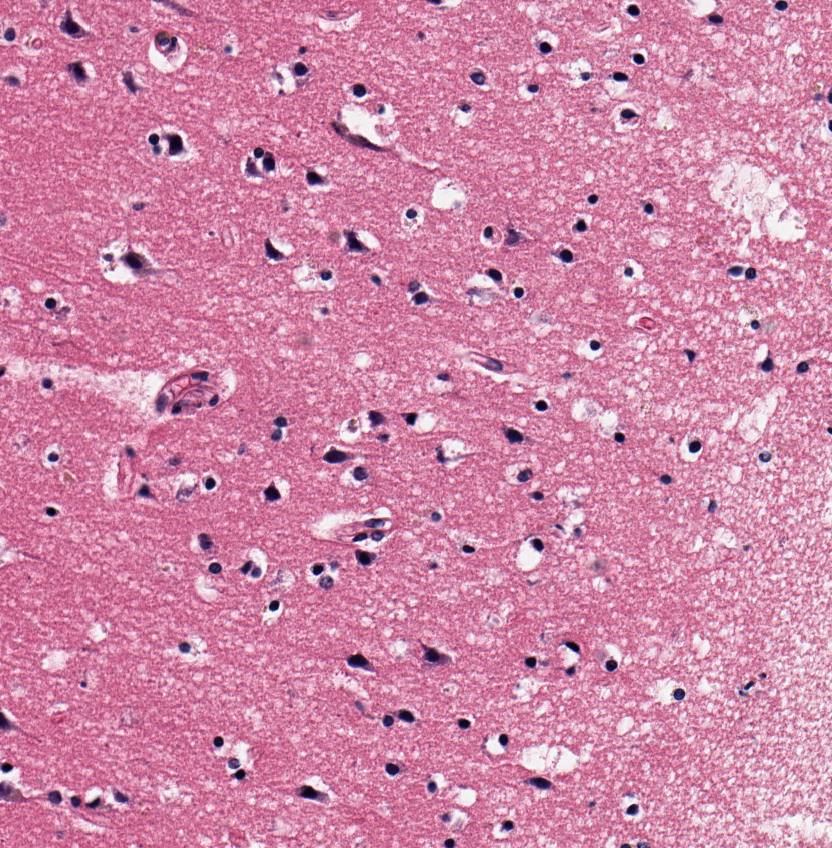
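Cerebral cortex, haematoxylin and eosin: the whole field is one continuous pink matrix, finely granular and fibrillary, with cells dotted singly through it. Most are small, with round, dark, evenly stained nuclei and little cytoplasm to see, and many of those nuclei sit in clear, empty halos. Note the fine vacuoles riddling the matrix, heaviest toward the right, where it looks paler.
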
